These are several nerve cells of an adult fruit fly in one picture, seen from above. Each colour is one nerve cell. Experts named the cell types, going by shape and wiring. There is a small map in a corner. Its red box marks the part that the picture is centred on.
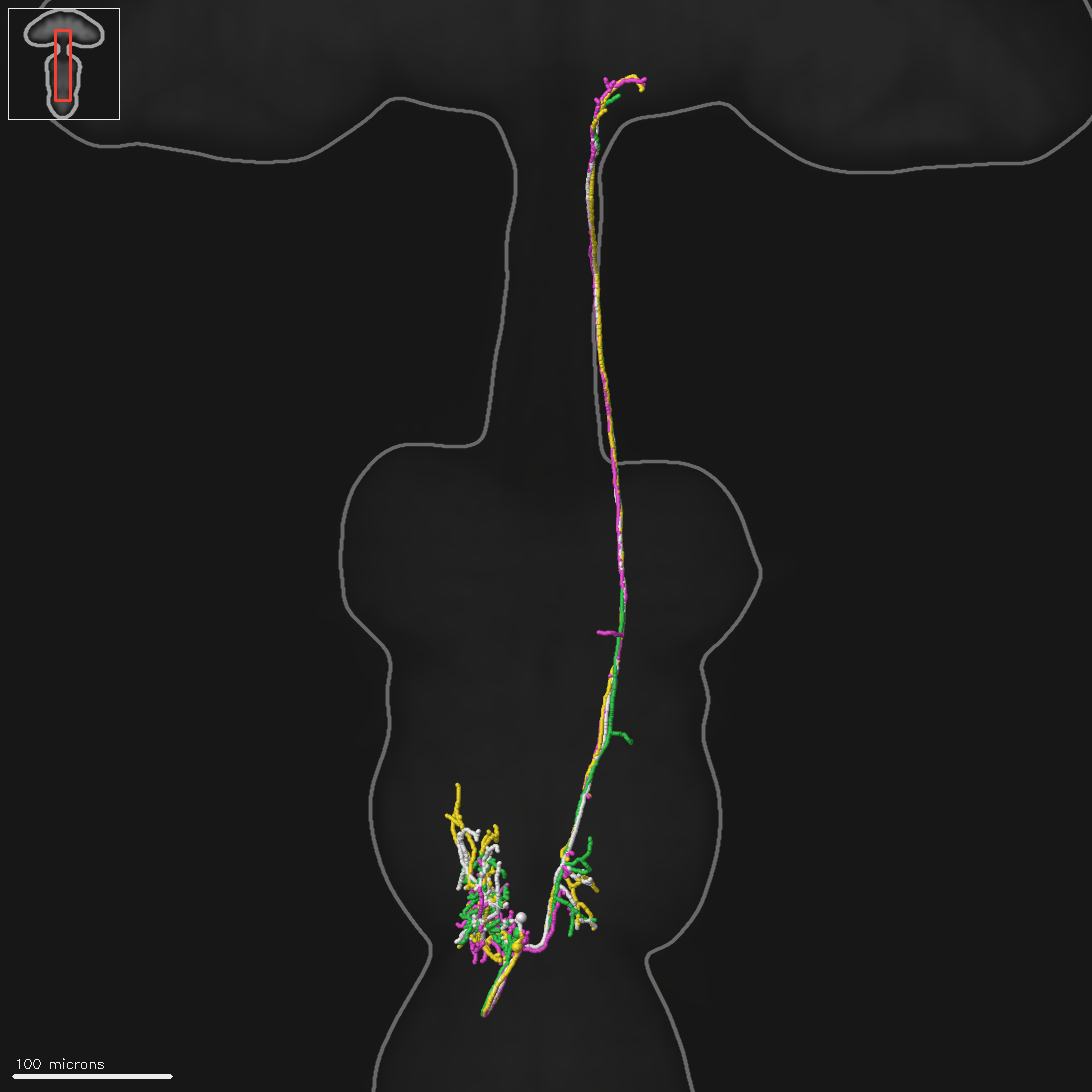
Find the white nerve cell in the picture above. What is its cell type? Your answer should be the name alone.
AN19B061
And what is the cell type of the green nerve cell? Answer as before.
AN19B065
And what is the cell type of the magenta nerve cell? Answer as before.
AN19B093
